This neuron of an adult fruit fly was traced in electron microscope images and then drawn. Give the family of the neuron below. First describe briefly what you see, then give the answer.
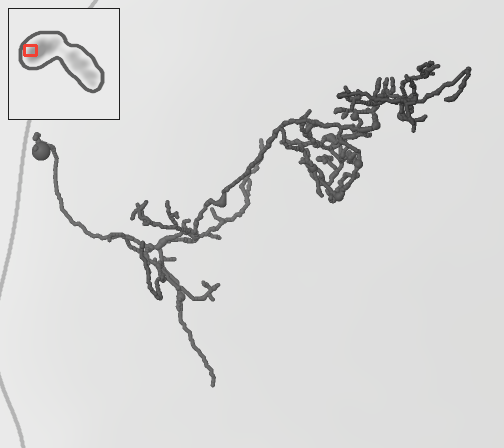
The picture shows dozens of branch ends. As drawn here it is wider than it is tall. This is a central-brain intrinsic neuron. Its family is called class DAN.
